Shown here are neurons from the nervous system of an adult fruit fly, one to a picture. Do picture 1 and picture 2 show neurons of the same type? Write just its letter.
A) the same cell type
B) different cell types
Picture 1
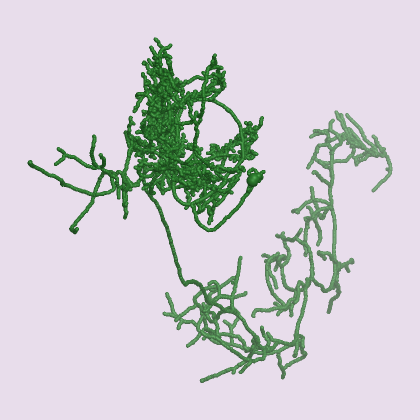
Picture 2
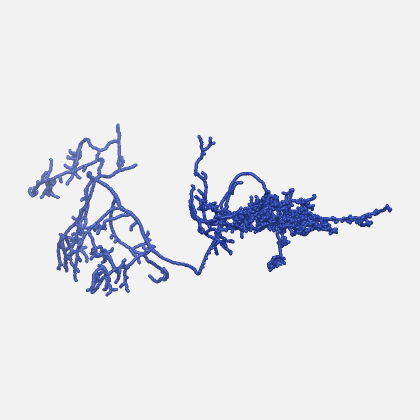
B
